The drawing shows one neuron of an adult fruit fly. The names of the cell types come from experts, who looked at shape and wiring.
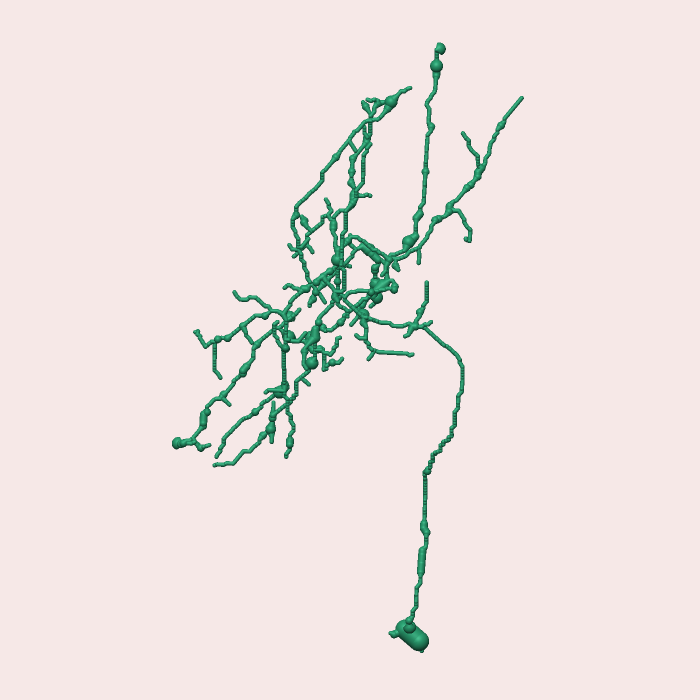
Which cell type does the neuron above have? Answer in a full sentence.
The cell type is GNG410.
